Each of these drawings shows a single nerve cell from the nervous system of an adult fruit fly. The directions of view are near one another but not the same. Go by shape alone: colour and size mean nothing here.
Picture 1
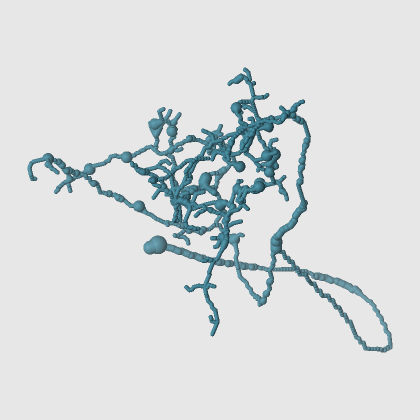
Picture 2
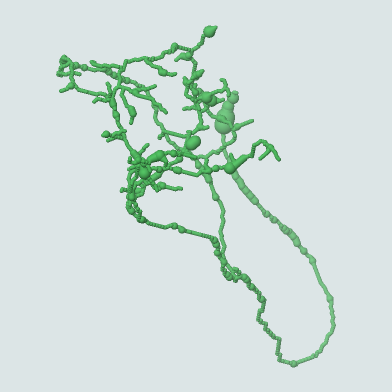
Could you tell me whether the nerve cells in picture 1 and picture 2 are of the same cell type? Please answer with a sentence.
They are of the same cell type.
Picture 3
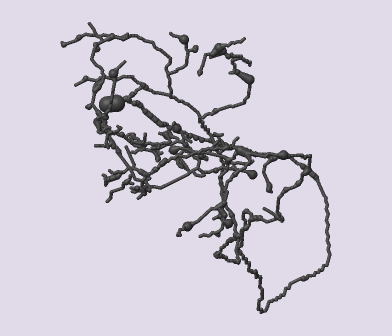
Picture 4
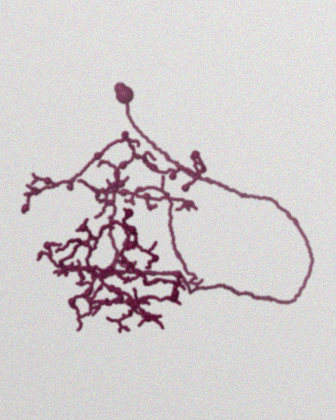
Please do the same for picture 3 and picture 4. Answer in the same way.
They are of different cell types.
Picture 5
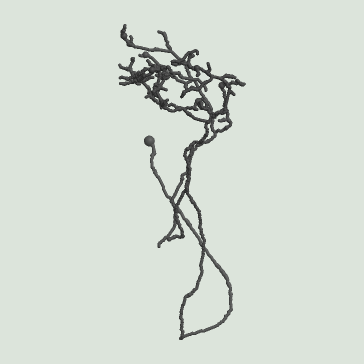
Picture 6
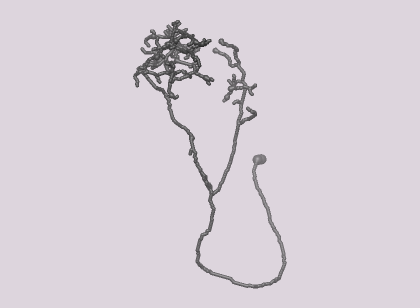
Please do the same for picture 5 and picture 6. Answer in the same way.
They are of the same cell type.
